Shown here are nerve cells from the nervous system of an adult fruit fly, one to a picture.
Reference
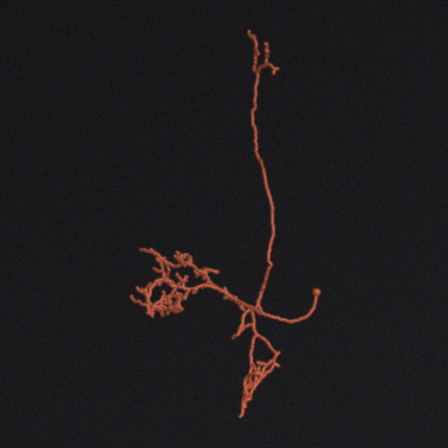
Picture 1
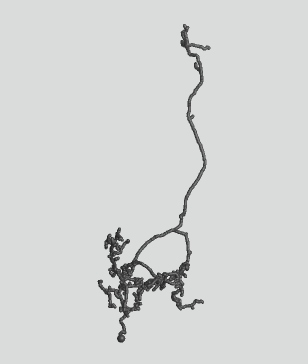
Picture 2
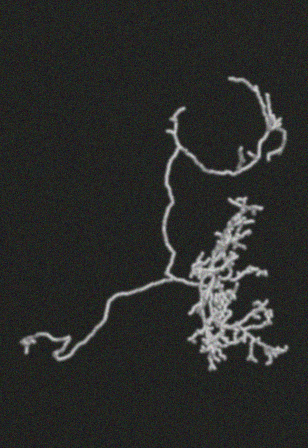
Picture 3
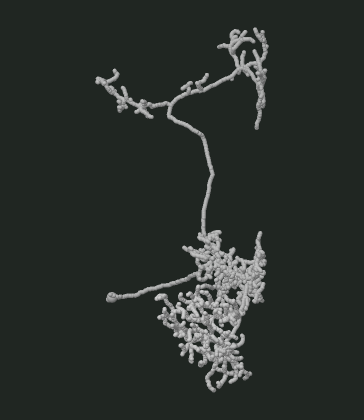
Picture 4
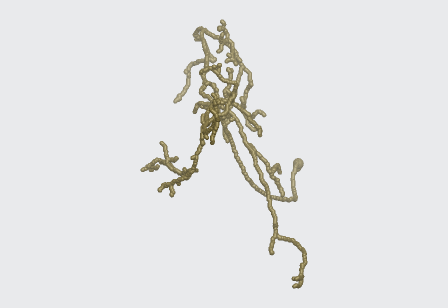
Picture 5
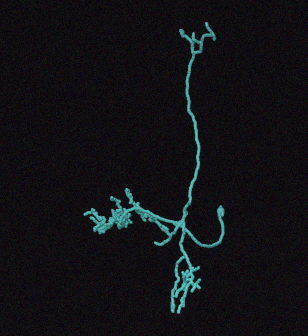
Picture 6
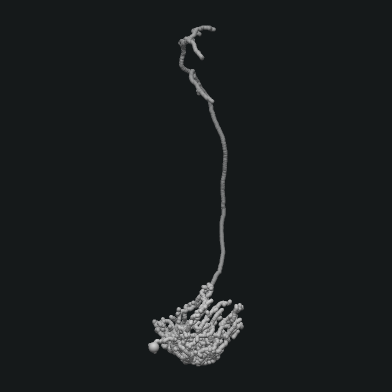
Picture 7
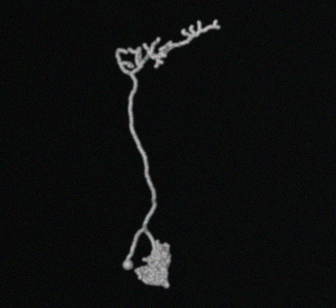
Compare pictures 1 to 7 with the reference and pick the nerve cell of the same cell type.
5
